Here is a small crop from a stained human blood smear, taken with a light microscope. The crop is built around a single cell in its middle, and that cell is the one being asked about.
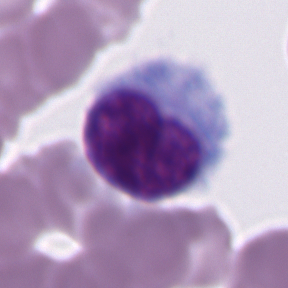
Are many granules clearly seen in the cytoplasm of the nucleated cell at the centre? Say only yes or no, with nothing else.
No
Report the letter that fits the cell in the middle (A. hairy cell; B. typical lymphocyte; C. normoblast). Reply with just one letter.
A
